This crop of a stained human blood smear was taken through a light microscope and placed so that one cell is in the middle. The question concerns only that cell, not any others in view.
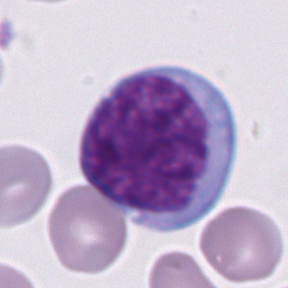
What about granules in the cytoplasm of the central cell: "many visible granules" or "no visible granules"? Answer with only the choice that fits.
No visible granules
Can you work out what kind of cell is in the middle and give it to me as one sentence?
In short, the cell at the center is a myeloblast.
